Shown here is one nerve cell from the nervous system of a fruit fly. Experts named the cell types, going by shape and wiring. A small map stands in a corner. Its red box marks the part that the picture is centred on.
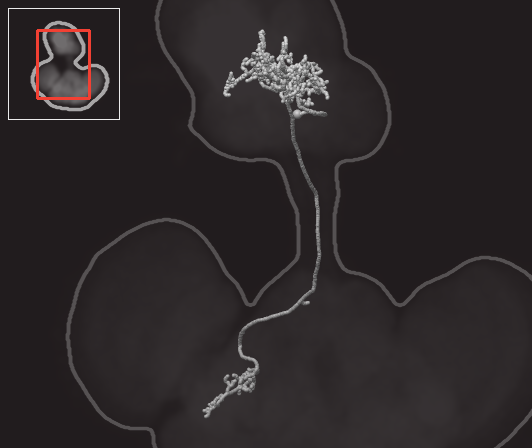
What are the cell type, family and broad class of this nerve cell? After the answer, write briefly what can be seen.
It is of cell type AN08B034. The family is hemilineage 08B. This is an ascending neuron. The cell body can be seen at the top of the picture. As drawn here it is more than twice as tall as it is wide.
